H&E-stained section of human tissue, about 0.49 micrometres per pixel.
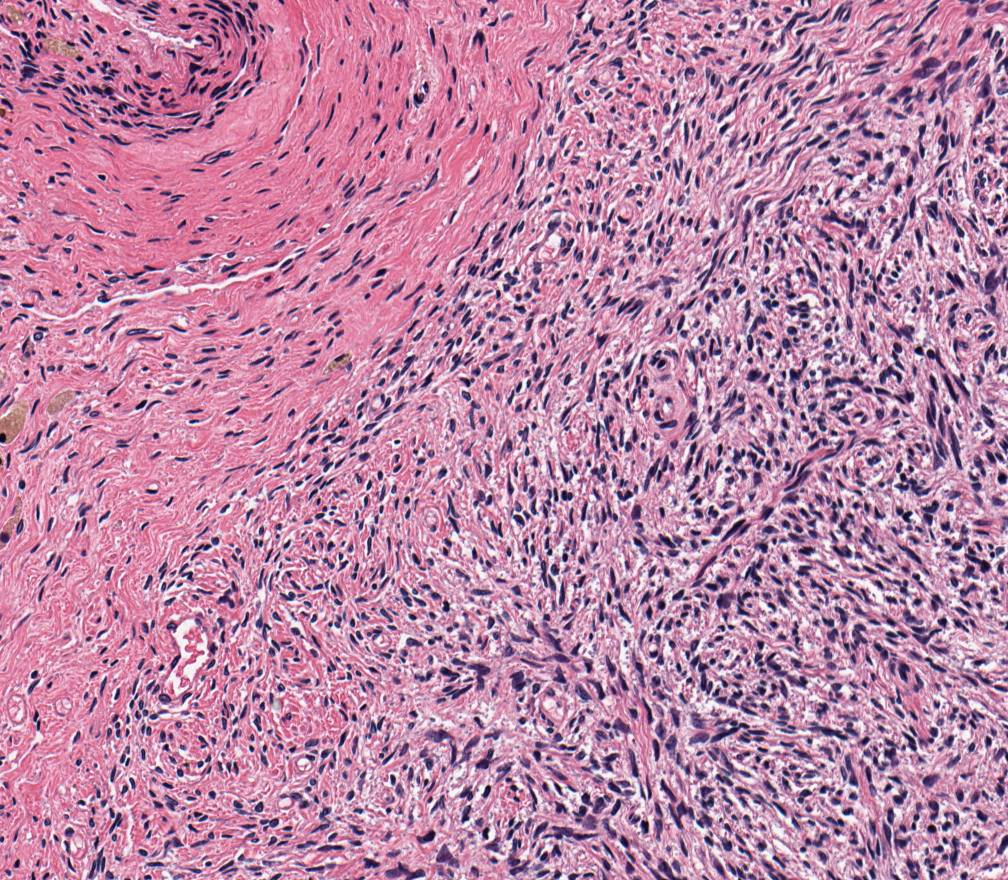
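Ovary: dense pink collagenous tissue at upper left, a more cellular spindle-cell area at right and below. Its spindle cells have elongated, dark-staining nuclei and scant, poorly defined cytoplasm, in short bundles crossing in varying directions. Top left, collagen fibres and sparse thin nuclei curve in concentric, swirling layers.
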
